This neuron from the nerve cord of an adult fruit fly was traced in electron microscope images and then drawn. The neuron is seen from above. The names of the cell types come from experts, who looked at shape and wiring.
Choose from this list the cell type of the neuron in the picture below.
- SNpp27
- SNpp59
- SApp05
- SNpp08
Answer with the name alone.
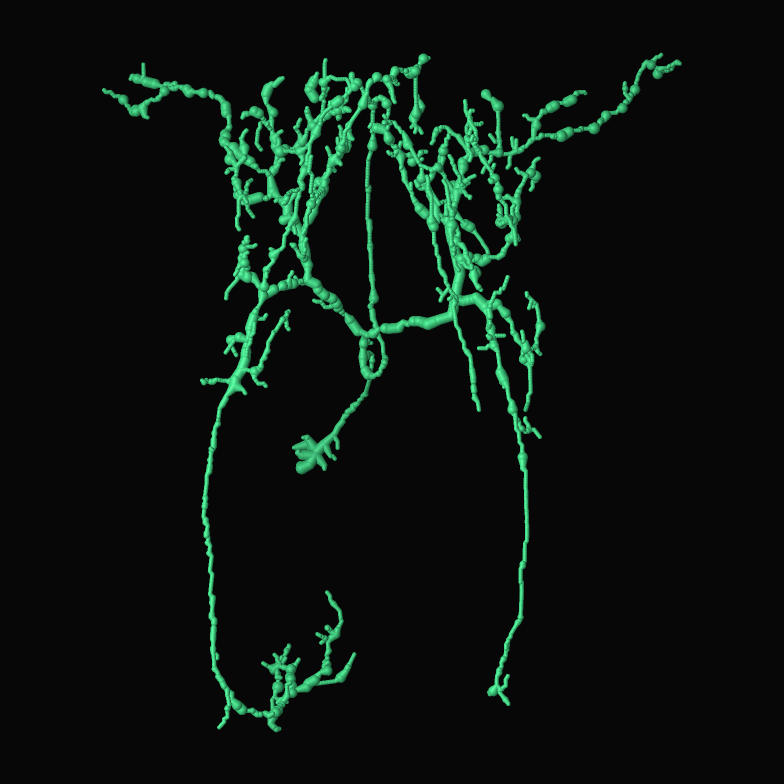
SNpp59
